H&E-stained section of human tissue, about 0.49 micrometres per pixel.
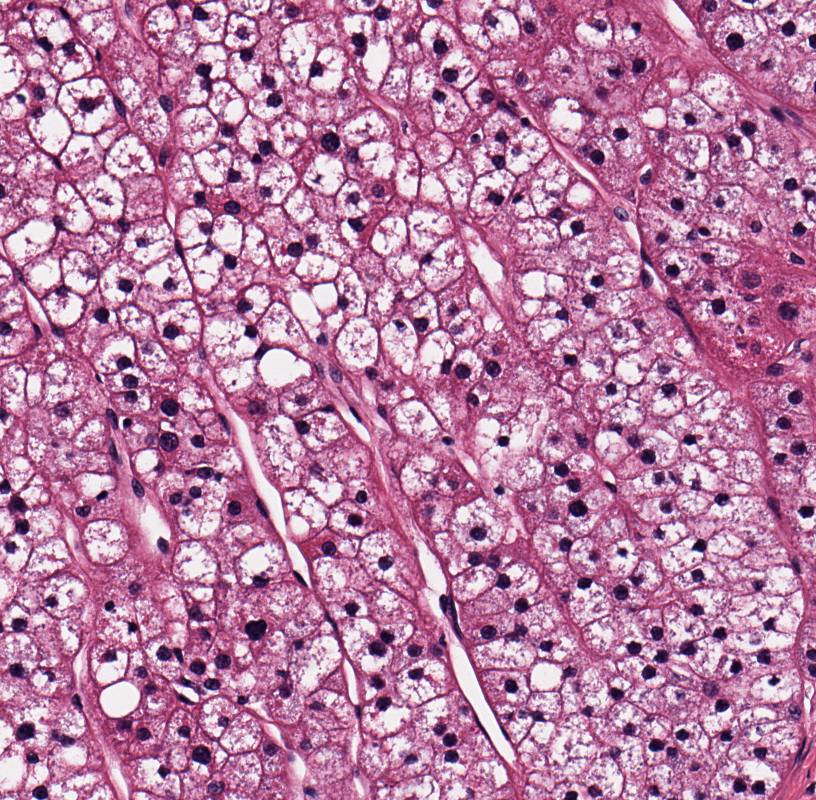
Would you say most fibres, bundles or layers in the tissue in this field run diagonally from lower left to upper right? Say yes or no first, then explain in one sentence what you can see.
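No. The cells are arranged in long, straight, parallel cords running diagonally from the upper left toward the lower right of the field.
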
